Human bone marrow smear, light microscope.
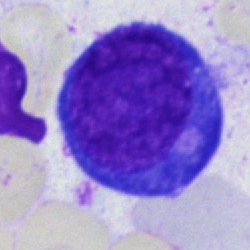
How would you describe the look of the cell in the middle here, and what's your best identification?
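Clumped chromatin shows paler spaces between darker patches. A deep blue cytoplasm forms a rim, widest at the lower right of the cell. At the lower right, a paler zone lies in the cytoplasm adjacent to the nucleus. The cell is a proerythroblast.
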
